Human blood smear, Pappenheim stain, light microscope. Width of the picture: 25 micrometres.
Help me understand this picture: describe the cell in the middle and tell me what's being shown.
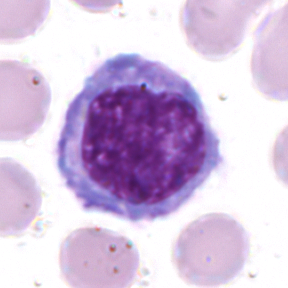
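Set slightly off-centre, the nucleus leaves a wider rim of cytoplasm on the left. That cytoplasm is blue, staining a deeper blue toward the cell's edge. No distinct nucleoli show in the nucleus, and no vacuoles in the cytoplasm. The cell is a plasma cell.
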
